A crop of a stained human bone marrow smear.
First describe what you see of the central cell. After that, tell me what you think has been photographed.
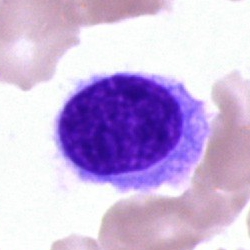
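The nucleus occupies most of the cell and lies toward the left, so the widest band of cytoplasm is on the right. The cytoplasm shows no distinct granules and no clear vacuoles. The cell is a hairy cell.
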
